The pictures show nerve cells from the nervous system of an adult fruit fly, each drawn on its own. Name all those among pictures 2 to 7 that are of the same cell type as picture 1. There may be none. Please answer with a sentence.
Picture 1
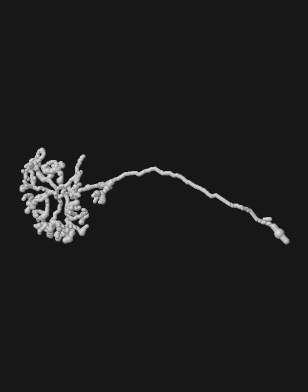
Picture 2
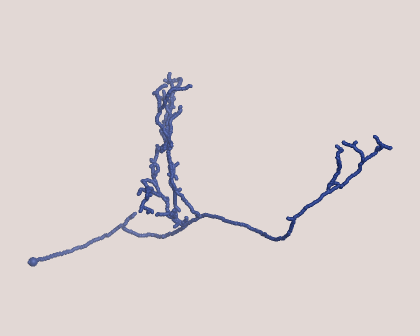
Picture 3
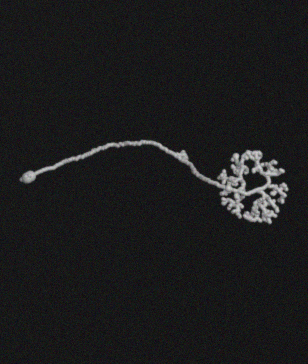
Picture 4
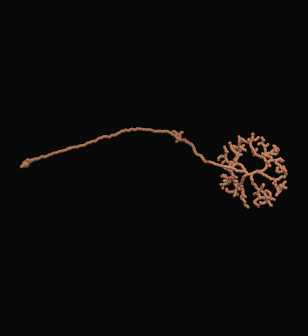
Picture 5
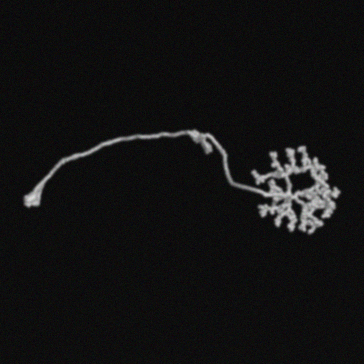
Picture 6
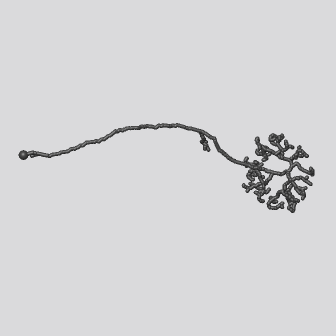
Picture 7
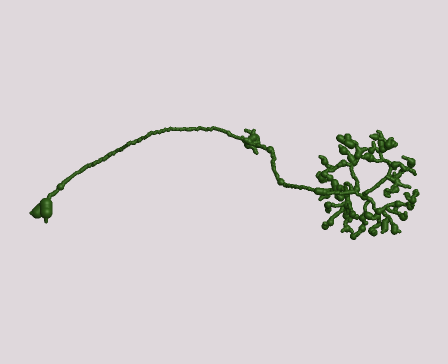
Picture 3, picture 4, picture 5, picture 6 and picture 7 are of the same cell type.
